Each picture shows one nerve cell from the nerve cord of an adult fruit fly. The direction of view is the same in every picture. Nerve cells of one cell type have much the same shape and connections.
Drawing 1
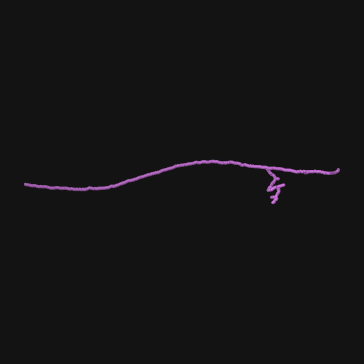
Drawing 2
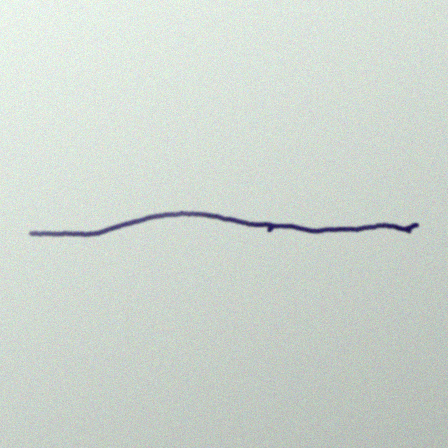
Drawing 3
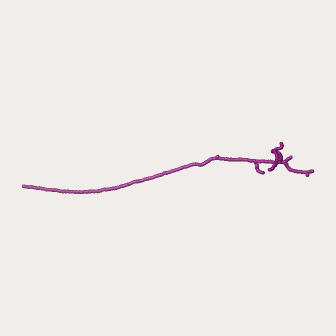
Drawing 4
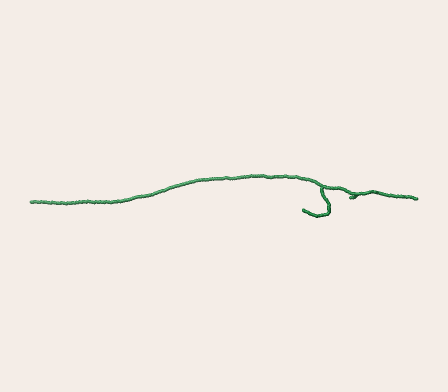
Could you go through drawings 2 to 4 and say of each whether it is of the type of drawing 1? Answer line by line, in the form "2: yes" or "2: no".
2: yes
3: yes
4: yes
